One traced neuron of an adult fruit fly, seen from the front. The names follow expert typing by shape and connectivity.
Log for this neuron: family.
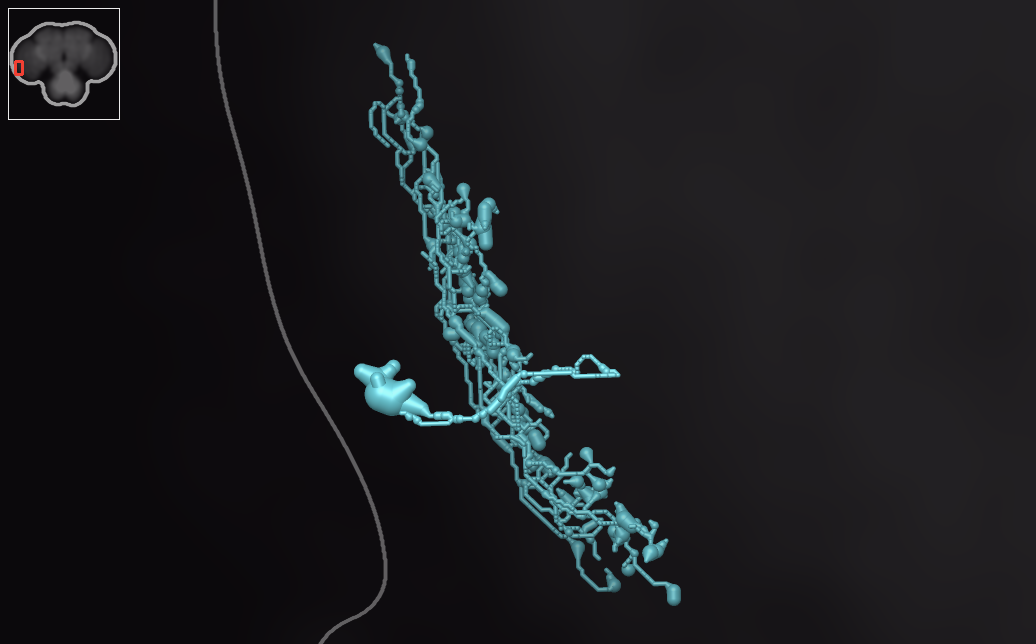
Dm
